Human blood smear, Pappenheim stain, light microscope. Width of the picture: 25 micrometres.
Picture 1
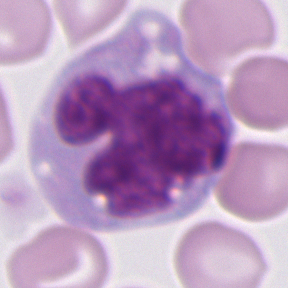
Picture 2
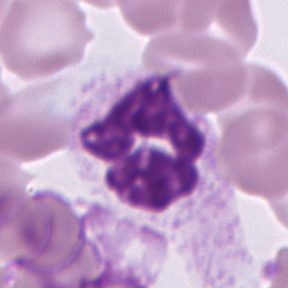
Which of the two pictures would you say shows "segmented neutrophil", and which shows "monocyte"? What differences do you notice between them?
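Monocyte: picture 1. Segmented neutrophil: picture 2. Picture 1 cytoplasm: pale grey-blue, a few small clear vacuoles, no coarse distinct granules.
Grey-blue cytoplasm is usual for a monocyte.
Picture 2 nucleus: several lobes forming a ring round a small pale central gap, about 11 micrometres across; chromatin dense, dark purple, coarsely clumped; no nucleoli in any lobe.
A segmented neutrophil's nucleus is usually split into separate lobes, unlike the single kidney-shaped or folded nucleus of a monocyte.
Picture 2 cytoplasm: pale, almost colourless with a faint lilac tint, fine lilac granules throughout.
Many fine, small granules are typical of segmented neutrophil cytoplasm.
Picture 2 border: faint and irregular, not a sharp smooth circle.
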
